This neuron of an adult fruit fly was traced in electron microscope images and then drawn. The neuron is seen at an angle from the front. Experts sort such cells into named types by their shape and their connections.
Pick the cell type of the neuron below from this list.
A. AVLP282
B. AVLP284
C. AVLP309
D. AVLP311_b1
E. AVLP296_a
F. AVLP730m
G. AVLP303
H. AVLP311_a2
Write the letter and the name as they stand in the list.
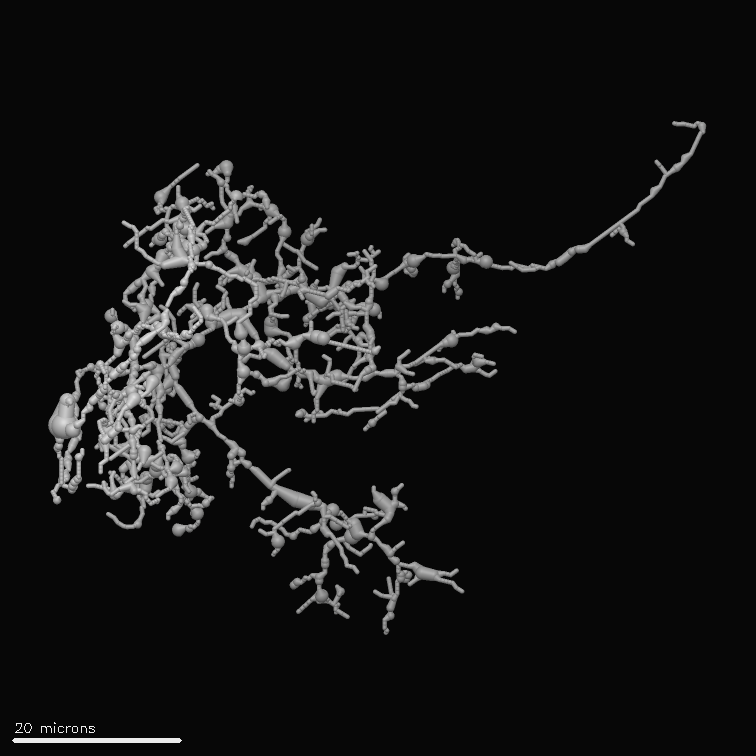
D. AVLP311_b1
